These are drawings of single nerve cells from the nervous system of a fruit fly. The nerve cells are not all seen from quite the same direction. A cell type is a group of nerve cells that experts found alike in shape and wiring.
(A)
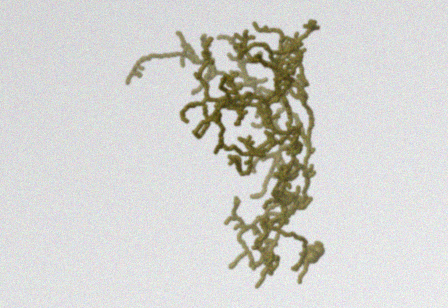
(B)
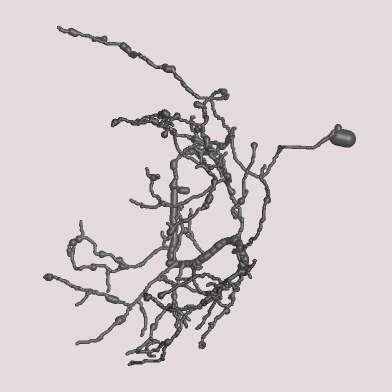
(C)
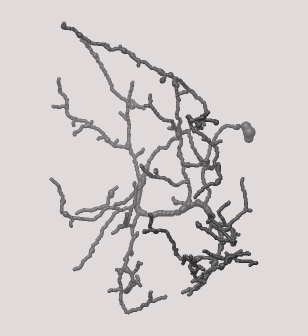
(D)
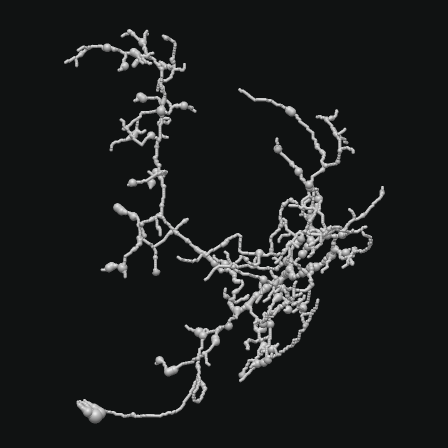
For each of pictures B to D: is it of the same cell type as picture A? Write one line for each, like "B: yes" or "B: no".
B: no
C: no
D: yes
